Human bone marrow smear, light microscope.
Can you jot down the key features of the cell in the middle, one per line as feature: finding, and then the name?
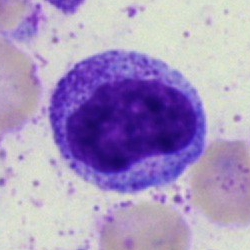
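Nucleus position: off-centre, I'd say, with a wider rim of cytoplasm above than below
Outline: round and smooth all the way round
Cytoplasm: a moderate rim, bluish-purple
Vacuoles: none that I can see
Name: myelocyte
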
